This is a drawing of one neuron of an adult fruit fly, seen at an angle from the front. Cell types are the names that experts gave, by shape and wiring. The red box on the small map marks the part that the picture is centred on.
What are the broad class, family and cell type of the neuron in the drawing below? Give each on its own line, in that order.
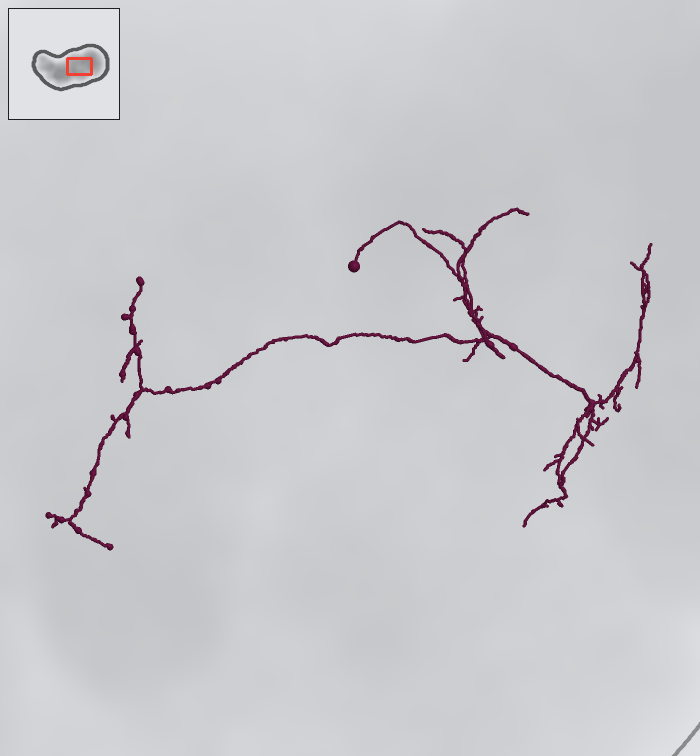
central-brain intrinsic neuron
hemilineage DM4_ventral
CB2956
